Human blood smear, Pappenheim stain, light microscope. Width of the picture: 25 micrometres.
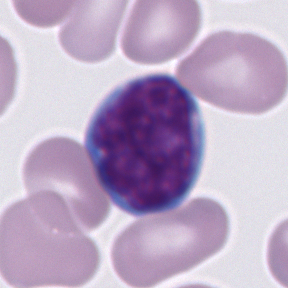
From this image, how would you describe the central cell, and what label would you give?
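First, the cytoplasm: it forms only a thin rim around the nucleus. Next, the chromatin, which is dark purple and clumped into coarse patches. Then granules: no distinct ones are seen in the cytoplasm. Last, vacuoles: none are seen there either. The cell is a typical lymphocyte.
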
